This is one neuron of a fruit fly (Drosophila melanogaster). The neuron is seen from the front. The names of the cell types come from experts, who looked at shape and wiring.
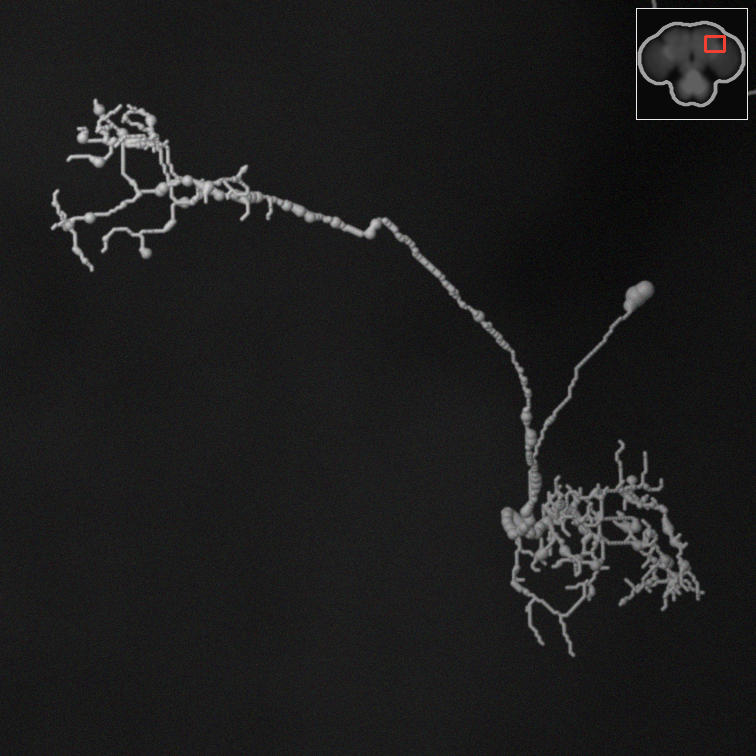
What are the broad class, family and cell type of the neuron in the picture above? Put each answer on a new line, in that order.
visual projection neuron
hemilineage VPNd2
LC10d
